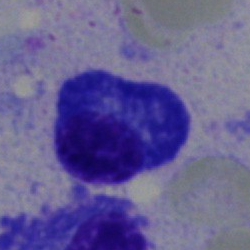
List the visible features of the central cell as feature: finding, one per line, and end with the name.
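Staining: deep blue-purple throughout, as far as I can see.
Shading: lower left darker and more purple than upper right.
Granules: none distinct that I can make out.
Below: another dark-staining cell, partly cut off by the bottom edge.
Name: plasma cell.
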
